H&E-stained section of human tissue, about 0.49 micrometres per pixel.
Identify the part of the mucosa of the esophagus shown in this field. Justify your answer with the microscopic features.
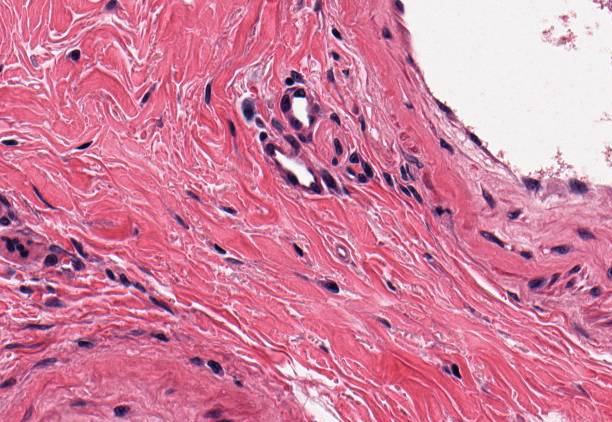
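Part shown: loose connective tissue. Dense pink collagen bundles fill most of the field, with few cells between them. Scattered fibroblast nuclei, dark, thin and spindle-shaped, lie along the bundles, and a small cluster of thin-walled, narrow-lumened vessels sits near top centre.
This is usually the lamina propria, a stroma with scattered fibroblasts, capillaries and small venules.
No fat cells.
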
